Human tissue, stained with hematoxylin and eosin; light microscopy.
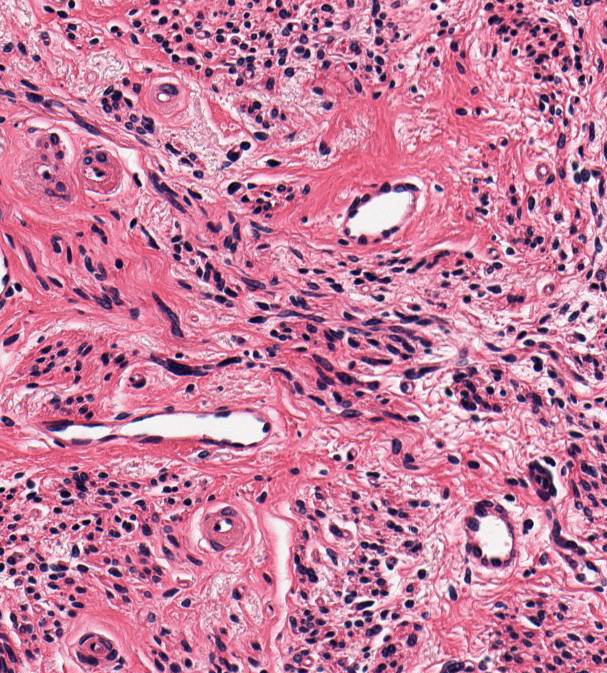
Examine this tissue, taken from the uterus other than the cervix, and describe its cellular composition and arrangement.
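Background: cellular fibrous stroma throughout, with many small blood vessels. Vessels: one long, narrow, slit-like lumen runs horizontally across the left middle; open lumens are empty and white, without red blood cells. Cells: spindle cells with elongated dark nuclei form a wavy band across the middle.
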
